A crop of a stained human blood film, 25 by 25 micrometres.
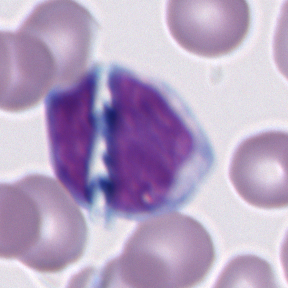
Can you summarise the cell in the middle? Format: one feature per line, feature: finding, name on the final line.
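Outline: irregular, somewhat angular
Nucleus: fills most of the cell
Cytoplasm: thin rim, widest on the right side
Pale spot: single and tiny, near the lower edge of the right nuclear piece
Name: myeloblast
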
